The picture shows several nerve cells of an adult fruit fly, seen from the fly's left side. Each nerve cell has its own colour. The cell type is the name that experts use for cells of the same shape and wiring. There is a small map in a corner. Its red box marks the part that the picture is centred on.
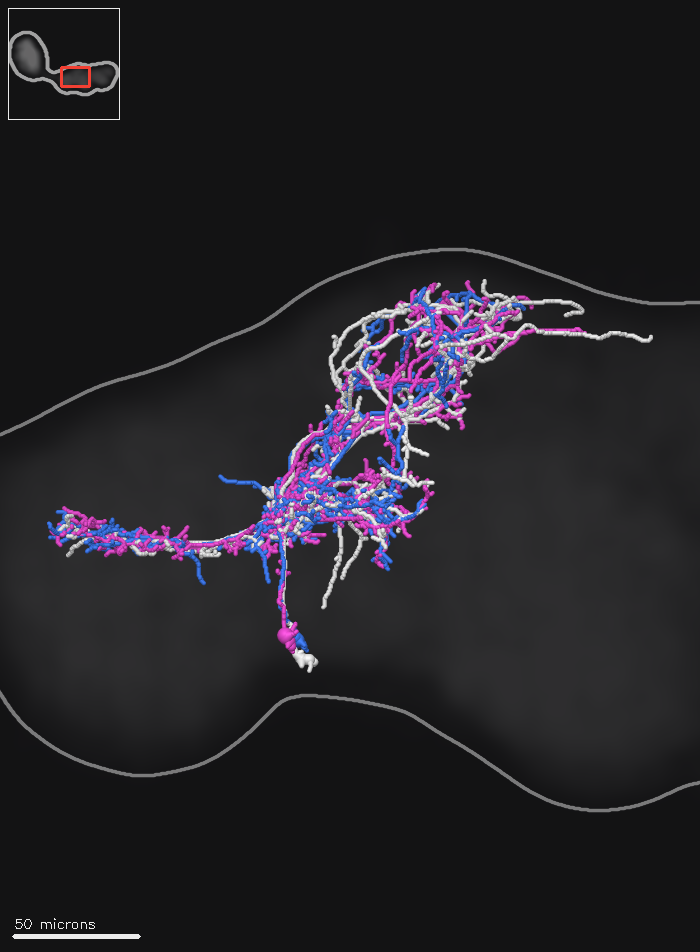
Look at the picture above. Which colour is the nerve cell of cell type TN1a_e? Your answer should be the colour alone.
magenta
